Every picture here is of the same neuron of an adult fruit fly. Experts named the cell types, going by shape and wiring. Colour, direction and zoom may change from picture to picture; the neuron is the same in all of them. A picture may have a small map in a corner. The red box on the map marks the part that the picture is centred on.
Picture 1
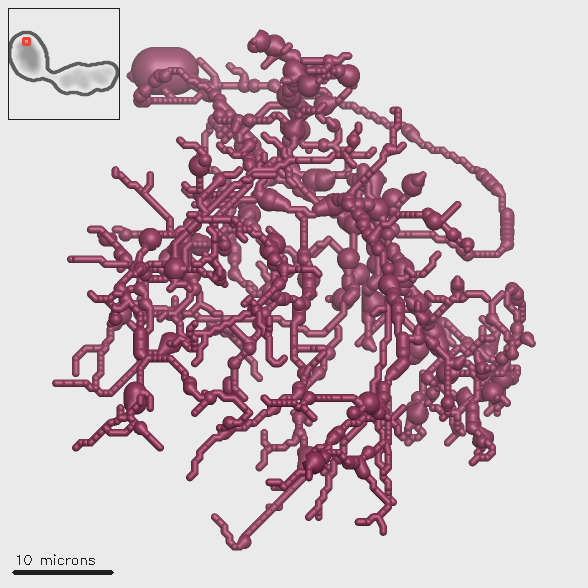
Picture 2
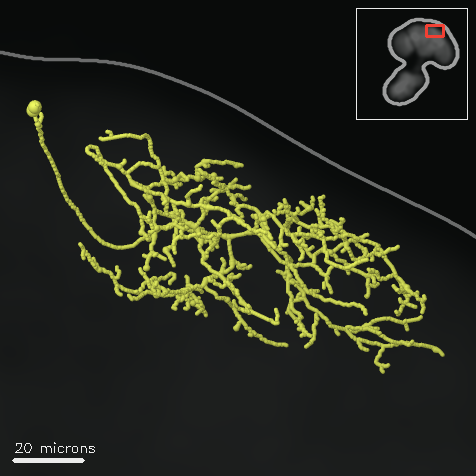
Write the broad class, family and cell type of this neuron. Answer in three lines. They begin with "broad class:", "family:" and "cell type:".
broad class: central-brain intrinsic neuron
family: hemilineage SLPpm3
cell type: CB1073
